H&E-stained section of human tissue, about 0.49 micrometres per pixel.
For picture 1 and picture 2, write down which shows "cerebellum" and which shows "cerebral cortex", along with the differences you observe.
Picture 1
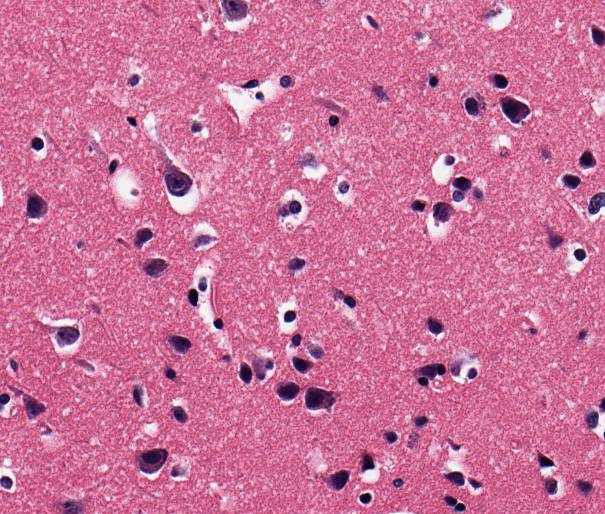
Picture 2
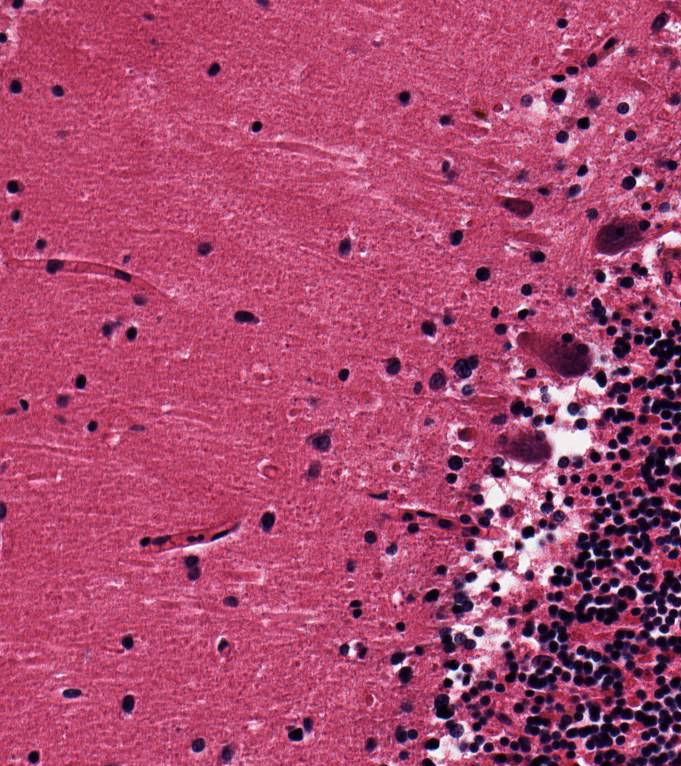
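First, names: picture 1 is cerebral cortex, picture 2 is cerebellum. Next, layout: picture 1 has single cells scattered fairly evenly, forming no sheets, glands or layers; picture 2 has a broad pale pink fibrillary layer at left and centre and a dense layer of small dark nuclei at lower right. Then background: picture 1 has a continuous, finely granular pink neuropil lacking coarse fibre bundles; the fibrillary layer of picture 2 has only sparse small dark nuclei. Then cells: picture 1 has neurons with triangular, pyramidal bodies, some tapering into one process, and small round dark glial nuclei with little visible cytoplasm, some right beside them. Last, picture 2: its lower-right layer is packed with small, round, darkly stained nuclei with very little cytoplasm, and a few large Purkinje cells with abundant purplish cytoplasm lie singly along the layer border on the right.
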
